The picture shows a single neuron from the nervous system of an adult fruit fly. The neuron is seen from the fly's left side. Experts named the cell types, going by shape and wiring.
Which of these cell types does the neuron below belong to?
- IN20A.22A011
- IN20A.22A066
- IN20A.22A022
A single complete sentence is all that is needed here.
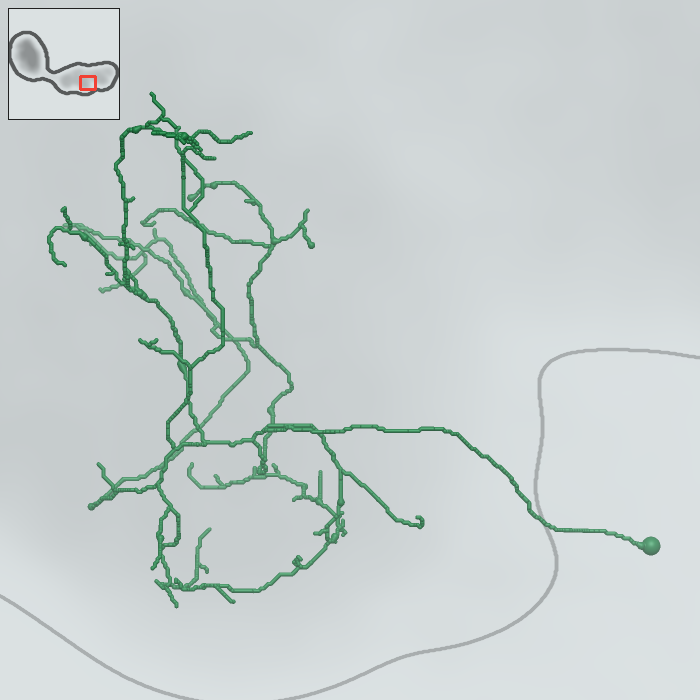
This neuron is assigned to the cell type IN20A.22A022.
